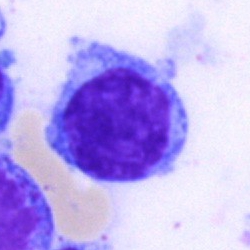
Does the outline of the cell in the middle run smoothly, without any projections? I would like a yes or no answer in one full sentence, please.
No, ragged or frayed parts, projections, blebs or tags interrupt the cell's outline.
